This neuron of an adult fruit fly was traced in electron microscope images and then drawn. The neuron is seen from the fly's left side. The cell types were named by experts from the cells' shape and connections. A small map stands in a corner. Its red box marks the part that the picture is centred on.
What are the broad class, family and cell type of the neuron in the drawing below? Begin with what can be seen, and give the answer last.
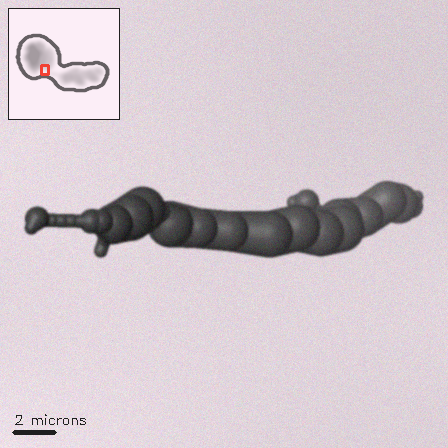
The drawing shows no cell body. From left to right in the picture it spans about 19 microns. There are a dozen or fewer branch ends. This is a photoreceptor or other optic-lobe sensory neuron. Its family is called class visual. Its cell type is R1-R6.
